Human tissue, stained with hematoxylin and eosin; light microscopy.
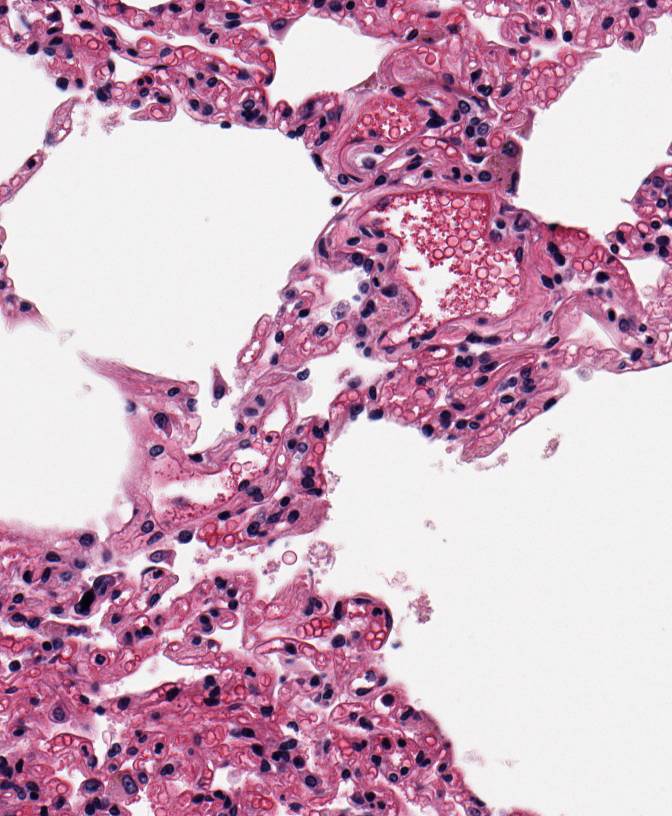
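Lung. Thin walls filled with capillaries packed with red blood cells, giving a bubbly red look. Bottom edge denser: walls crowded, narrow spaces between. Upper centre: larger thin-walled vessel, lumen filled with red blood cells, surrounded by pale pink, wavy fibrous strands.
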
